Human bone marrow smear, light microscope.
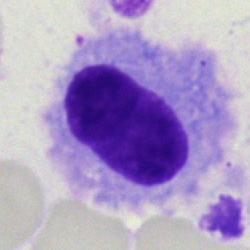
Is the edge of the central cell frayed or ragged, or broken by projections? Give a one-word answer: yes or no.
Yes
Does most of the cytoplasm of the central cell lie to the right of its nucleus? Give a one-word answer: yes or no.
Yes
